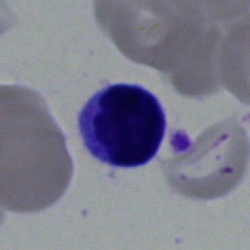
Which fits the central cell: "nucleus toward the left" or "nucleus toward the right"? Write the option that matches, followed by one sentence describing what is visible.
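Nucleus toward the right. The cytoplasm is blue and is widest on the left side of the cell.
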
